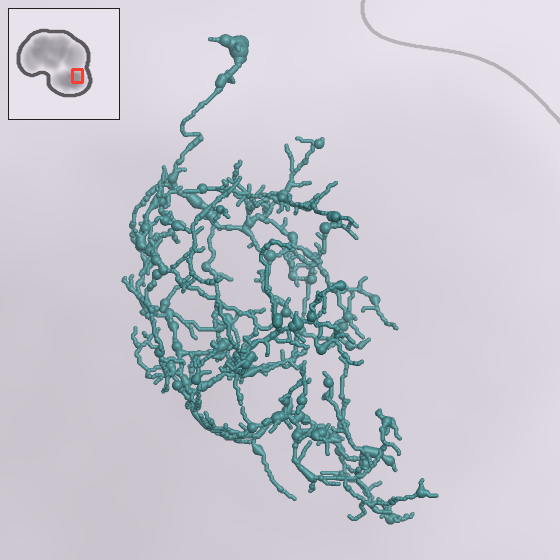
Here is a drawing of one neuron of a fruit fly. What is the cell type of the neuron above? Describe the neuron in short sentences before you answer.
As drawn here it is taller than it is wide. Its broad class is nerve-cord intrinsic neuron. The cell type is INXXX394.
